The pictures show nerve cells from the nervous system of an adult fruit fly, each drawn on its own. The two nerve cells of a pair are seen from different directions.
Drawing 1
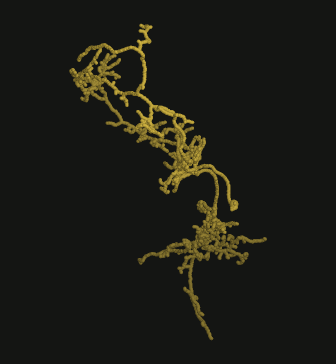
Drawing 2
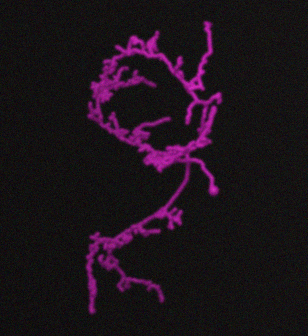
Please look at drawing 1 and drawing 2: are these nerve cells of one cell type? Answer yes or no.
no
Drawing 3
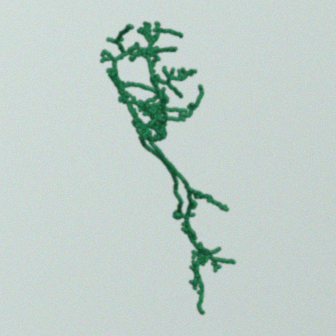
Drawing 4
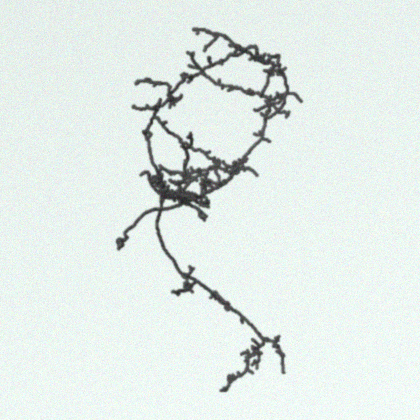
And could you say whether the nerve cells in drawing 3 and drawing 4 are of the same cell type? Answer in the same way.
no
